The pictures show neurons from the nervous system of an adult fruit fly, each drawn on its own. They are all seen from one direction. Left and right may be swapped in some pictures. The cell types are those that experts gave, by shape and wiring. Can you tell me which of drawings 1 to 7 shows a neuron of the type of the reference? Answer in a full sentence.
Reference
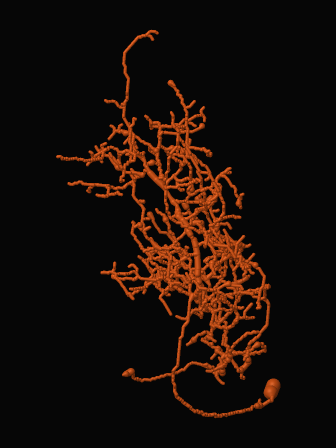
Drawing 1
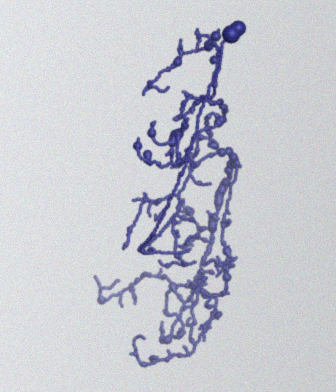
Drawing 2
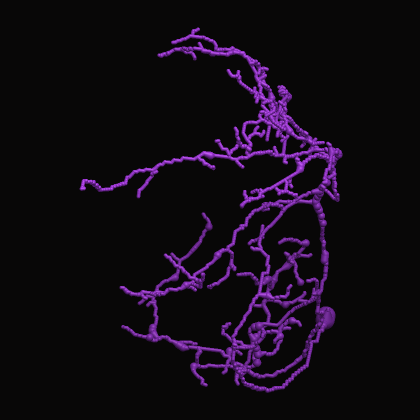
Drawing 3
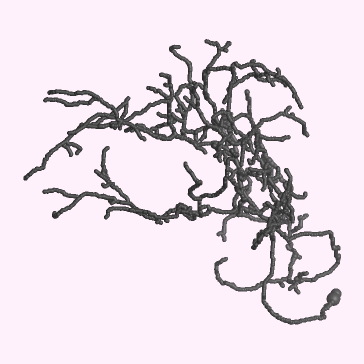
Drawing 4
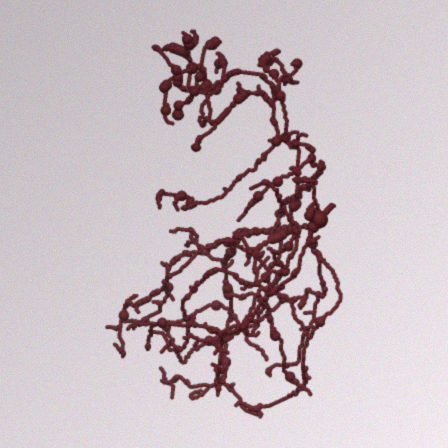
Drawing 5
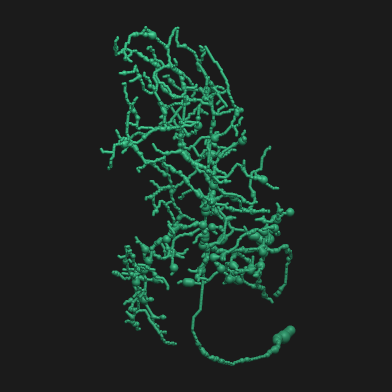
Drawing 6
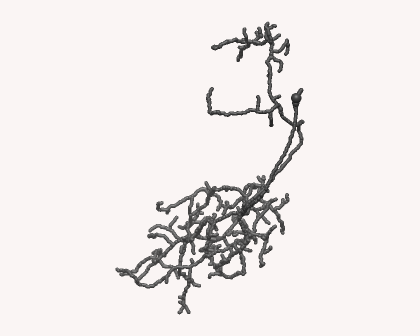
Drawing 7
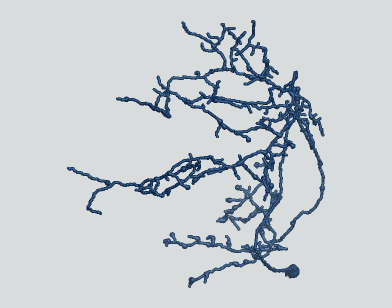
The neuron in drawing 3 is of the same cell type.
